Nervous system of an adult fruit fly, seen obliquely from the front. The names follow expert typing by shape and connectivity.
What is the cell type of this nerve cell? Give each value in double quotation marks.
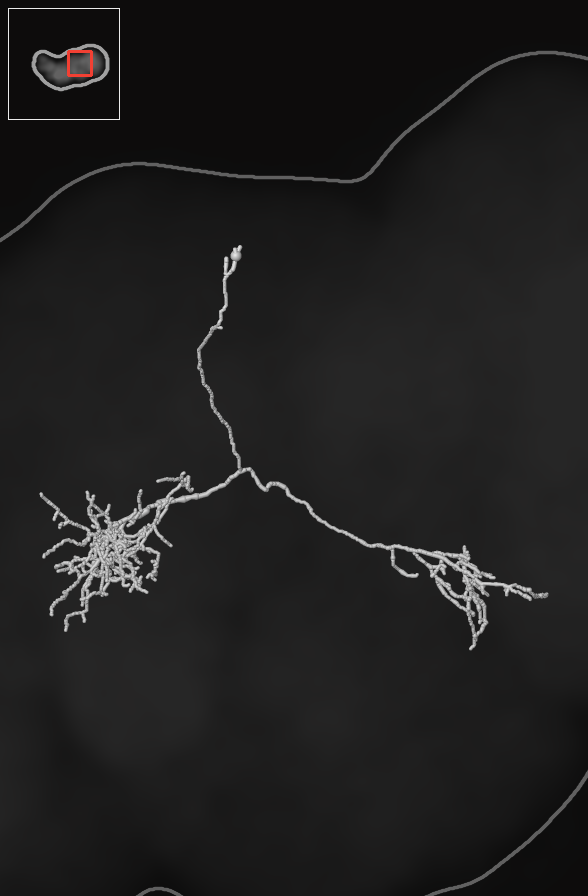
"PS170"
